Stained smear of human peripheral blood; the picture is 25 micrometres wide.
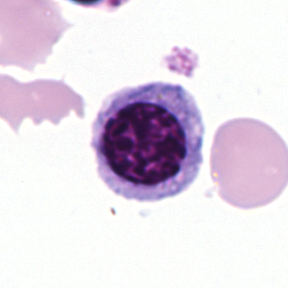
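Normoblast, the central cell of this stained peripheral blood smear. Its outline is roughly round, with a slightly uneven, fuzzy edge. The nucleus is round, about 7 micrometres across, lies a little off-centre toward the left and takes up about 50% of the cell's area. Its chromatin is dark purple, gathered into coarse clumps with paler gaps between them. A continuous rim of pale greyish-lilac cytoplasm surrounds the whole nucleus.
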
